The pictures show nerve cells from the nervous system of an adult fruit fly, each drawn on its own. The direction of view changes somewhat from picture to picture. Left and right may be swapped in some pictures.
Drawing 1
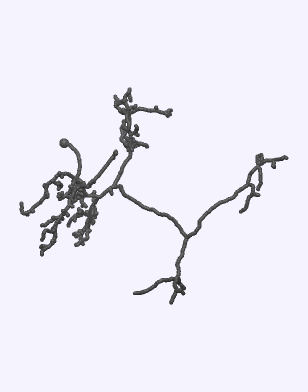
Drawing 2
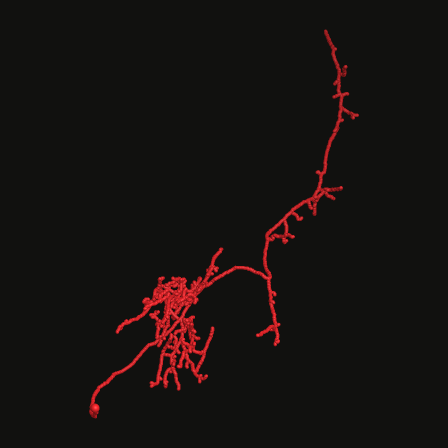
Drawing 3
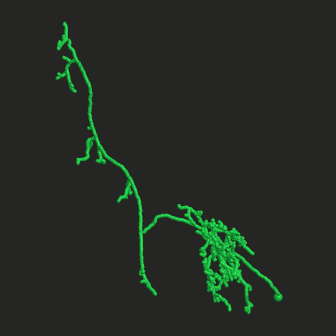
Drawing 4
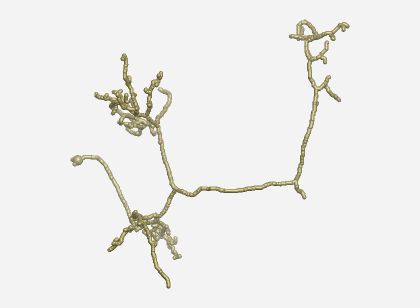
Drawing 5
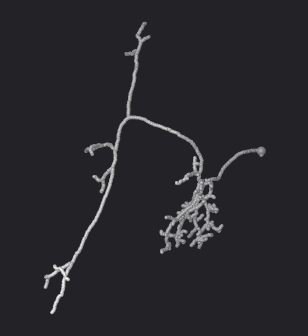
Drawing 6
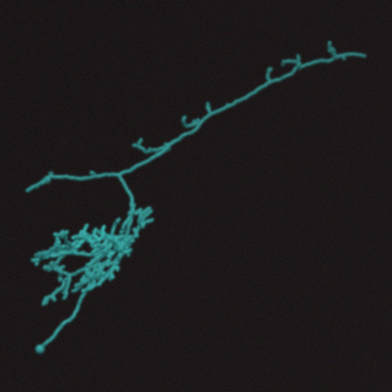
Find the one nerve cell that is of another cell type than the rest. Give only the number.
5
